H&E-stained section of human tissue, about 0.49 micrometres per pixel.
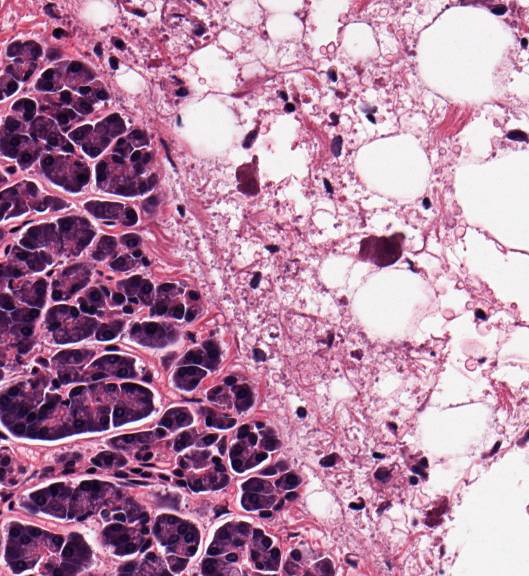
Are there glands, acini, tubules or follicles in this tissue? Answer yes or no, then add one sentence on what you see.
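Yes. The glandular cells are grouped into small rounded acini separated by thin pink septa.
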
